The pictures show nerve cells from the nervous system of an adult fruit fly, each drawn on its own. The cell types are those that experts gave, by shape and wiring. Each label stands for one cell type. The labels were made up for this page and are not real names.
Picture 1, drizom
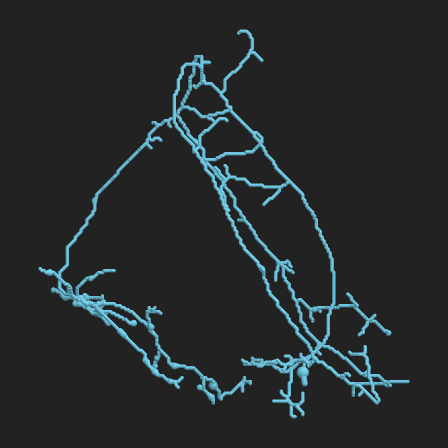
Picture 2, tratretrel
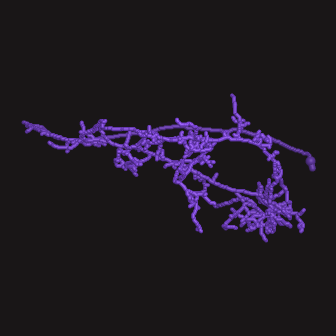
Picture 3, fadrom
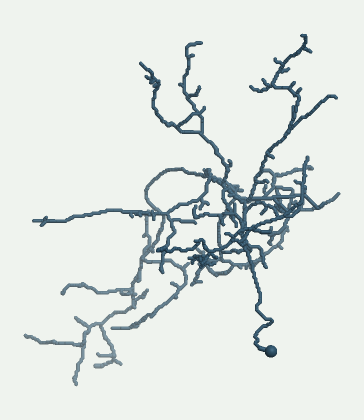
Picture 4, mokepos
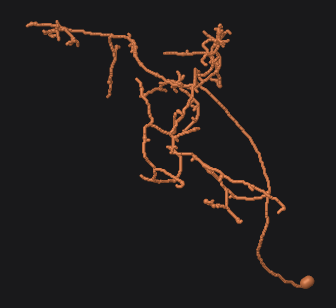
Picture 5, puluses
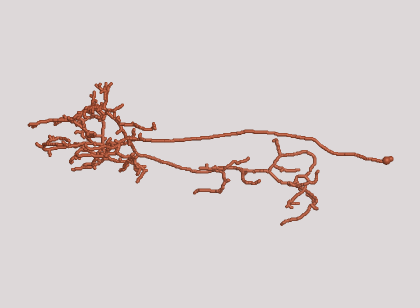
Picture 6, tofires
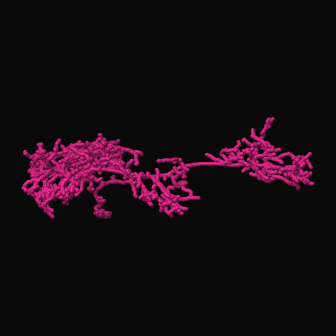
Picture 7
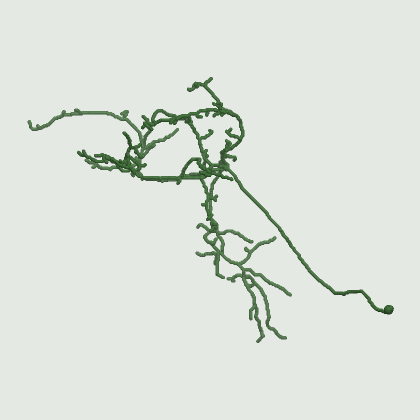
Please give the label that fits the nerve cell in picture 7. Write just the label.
mokepos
